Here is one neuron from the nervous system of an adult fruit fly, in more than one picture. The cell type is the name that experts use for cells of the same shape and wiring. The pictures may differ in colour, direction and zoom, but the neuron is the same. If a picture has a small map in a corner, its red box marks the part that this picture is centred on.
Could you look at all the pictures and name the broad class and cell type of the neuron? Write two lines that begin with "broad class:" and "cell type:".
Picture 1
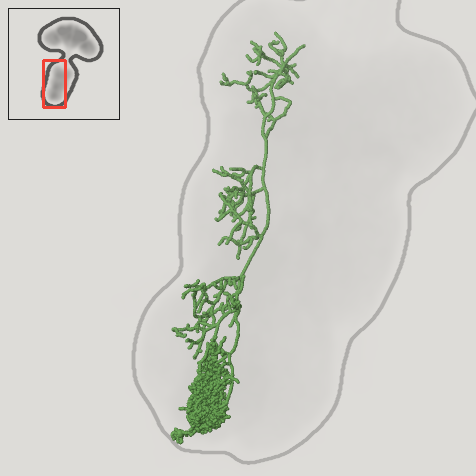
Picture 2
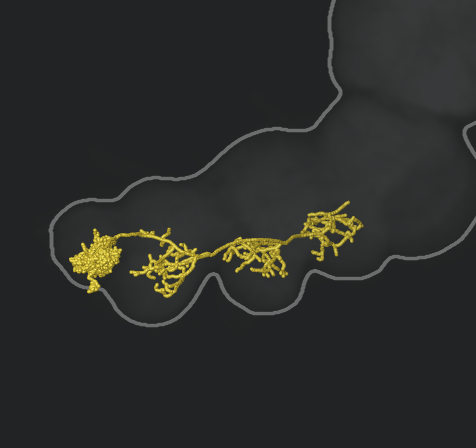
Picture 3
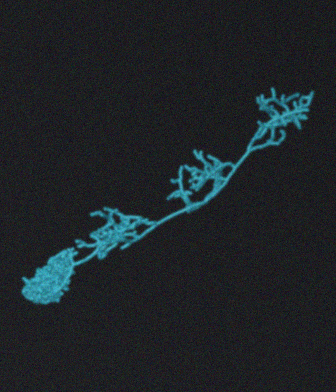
broad class: nerve-cord intrinsic neuron
cell type: INXXX025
